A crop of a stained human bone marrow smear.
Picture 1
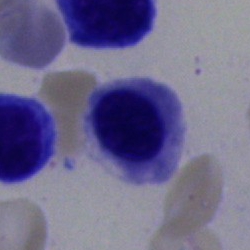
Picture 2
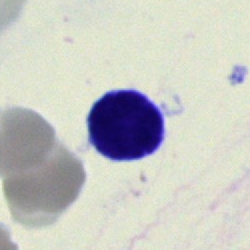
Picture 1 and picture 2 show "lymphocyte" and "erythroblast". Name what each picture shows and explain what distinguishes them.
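Picture 1 shows the erythroblast, and picture 2 shows the lymphocyte. The two cells share several features: the chromatin is dense in both, staining deep dark purple in the erythroblast and very dark purple in the lymphocyte. Neither nucleus shows nucleoli, and no distinct granules are seen in either cell.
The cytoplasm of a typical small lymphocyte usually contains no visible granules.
They differ in that the lymphocyte has a round, smooth outline, and no distinct rim of cytoplasm can be seen around its nucleus.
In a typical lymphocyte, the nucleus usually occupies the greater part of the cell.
The erythroblast, for its part, has a pale red cell without a nucleus touching its upper left edge.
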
